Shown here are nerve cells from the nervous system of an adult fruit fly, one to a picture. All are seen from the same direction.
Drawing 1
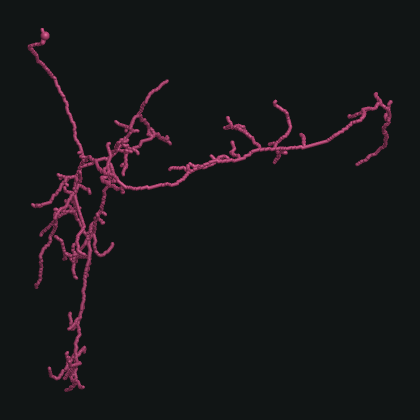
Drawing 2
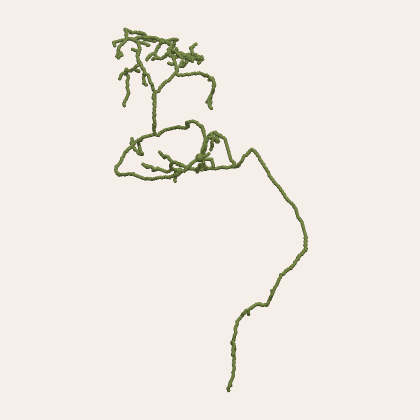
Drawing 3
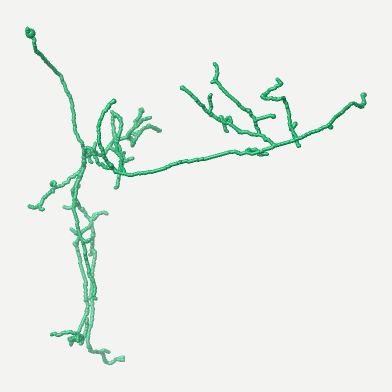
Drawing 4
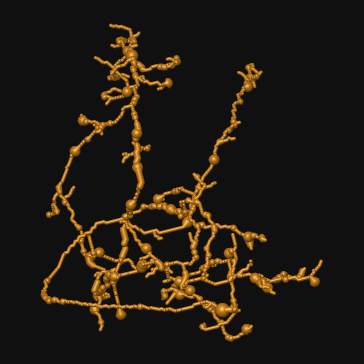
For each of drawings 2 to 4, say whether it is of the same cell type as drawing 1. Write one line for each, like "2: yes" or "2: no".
2: no
3: yes
4: no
